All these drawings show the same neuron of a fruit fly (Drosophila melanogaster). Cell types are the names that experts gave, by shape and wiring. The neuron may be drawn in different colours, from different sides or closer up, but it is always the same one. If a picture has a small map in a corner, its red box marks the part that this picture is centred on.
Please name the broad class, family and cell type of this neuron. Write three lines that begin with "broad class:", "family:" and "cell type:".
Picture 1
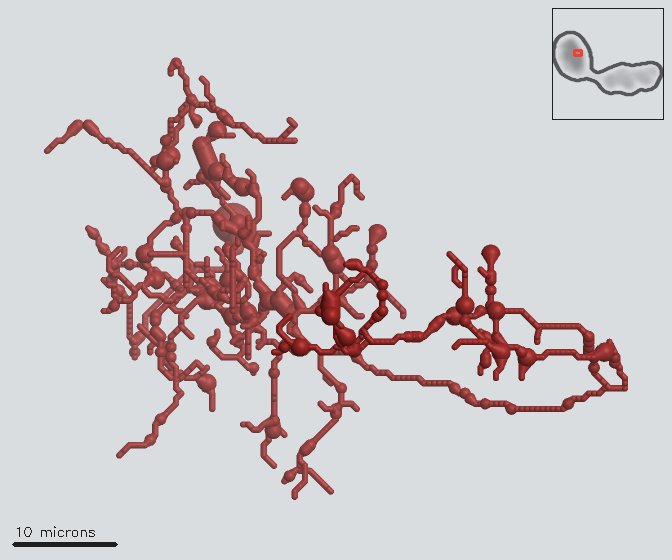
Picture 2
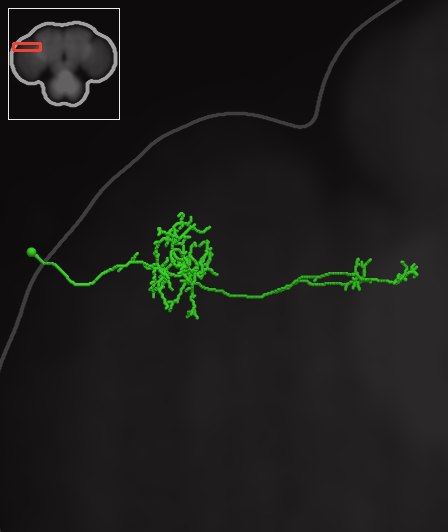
broad class: optic-lobe intrinsic neuron
family: Tm
cell type: Tm37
